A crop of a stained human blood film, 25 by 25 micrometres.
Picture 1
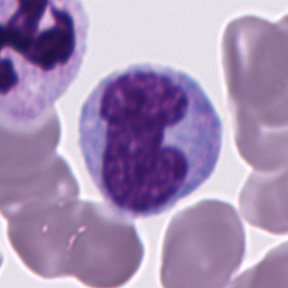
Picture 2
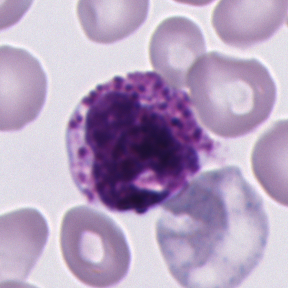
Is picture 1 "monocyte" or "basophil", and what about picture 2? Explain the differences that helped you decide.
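Monocyte in picture 1; basophil in picture 2. Granules, monocyte: no coarse ones in the pale grey-blue cytoplasm.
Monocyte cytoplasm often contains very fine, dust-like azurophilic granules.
Granules, basophil: coarse, dark purple, lying over both cytoplasm and nucleus, most crowded along the upper edge.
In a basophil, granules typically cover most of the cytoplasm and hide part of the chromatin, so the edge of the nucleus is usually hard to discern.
Nucleus, monocyte: about 12 by 8 micrometres, filling about 60% of the cell's area, no nucleolus seen.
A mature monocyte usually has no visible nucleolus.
Nucleus, basophil: a dark purple mass filling most of the cell, with a small pale gap in its lower part. Cytoplasm, monocyte: rim wider on the right of the nucleus than on the left.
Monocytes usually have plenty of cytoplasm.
Cytoplasm, basophil: a pale, nearly clear rim with few granules on the left side. Vacuoles: none visible in the monocyte.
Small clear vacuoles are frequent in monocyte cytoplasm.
Outline: monocyte round and smooth, about 13 micrometres across; basophil roughly round.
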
